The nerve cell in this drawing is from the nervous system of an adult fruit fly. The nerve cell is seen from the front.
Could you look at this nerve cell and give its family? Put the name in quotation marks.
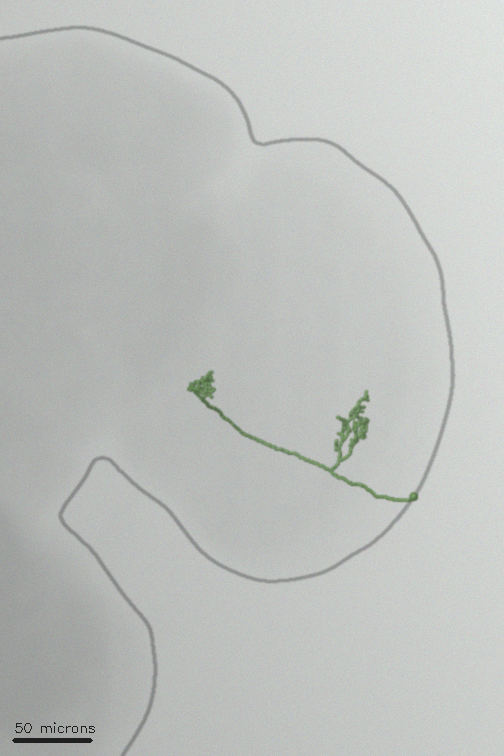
"Tm"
